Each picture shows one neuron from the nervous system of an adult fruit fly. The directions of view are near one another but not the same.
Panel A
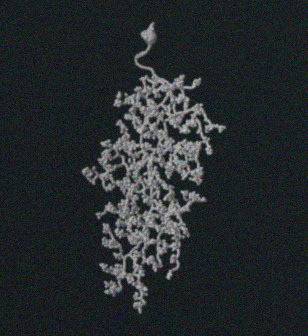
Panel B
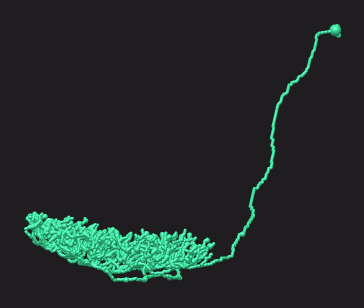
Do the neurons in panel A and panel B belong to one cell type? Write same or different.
same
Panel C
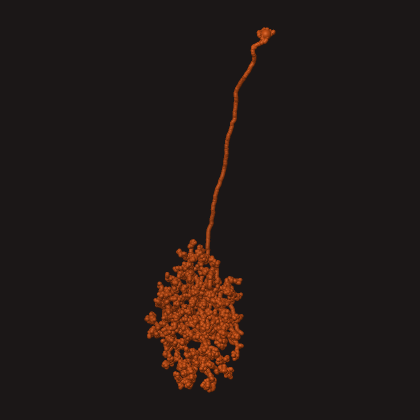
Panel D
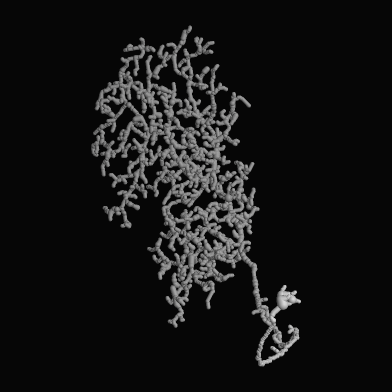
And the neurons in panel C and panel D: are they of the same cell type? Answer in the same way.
different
